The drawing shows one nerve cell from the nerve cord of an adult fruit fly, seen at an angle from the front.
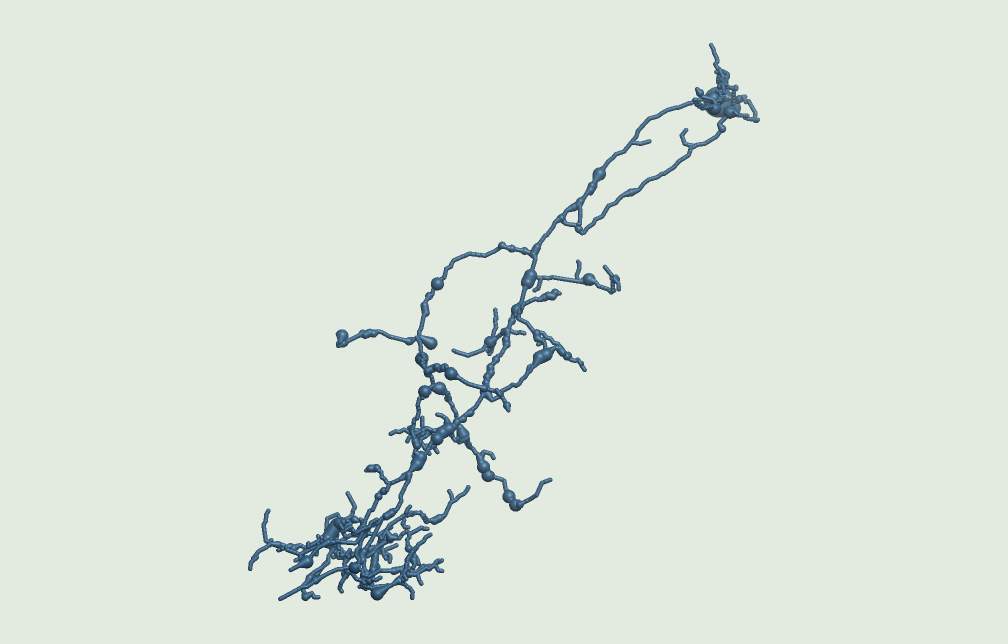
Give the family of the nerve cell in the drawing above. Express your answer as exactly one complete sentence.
The family assigned to this nerve cell is hemilineage 20A.22A.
